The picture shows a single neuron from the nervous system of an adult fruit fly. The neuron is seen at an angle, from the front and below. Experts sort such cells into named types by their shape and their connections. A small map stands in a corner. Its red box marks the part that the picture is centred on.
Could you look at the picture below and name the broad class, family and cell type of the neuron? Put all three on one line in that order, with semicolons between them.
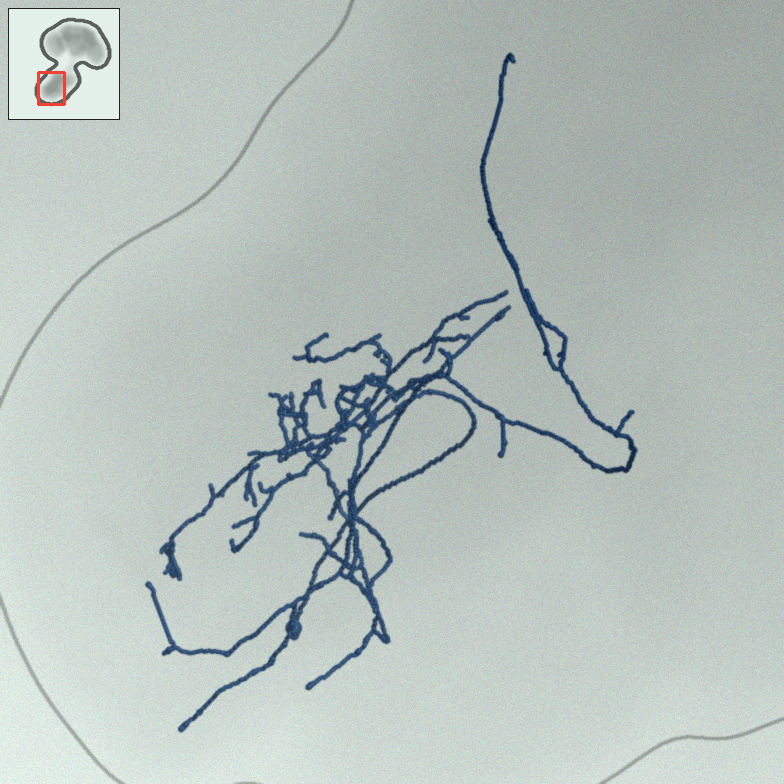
nerve-cord intrinsic neuron; hemilineage 12B; IN12B042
